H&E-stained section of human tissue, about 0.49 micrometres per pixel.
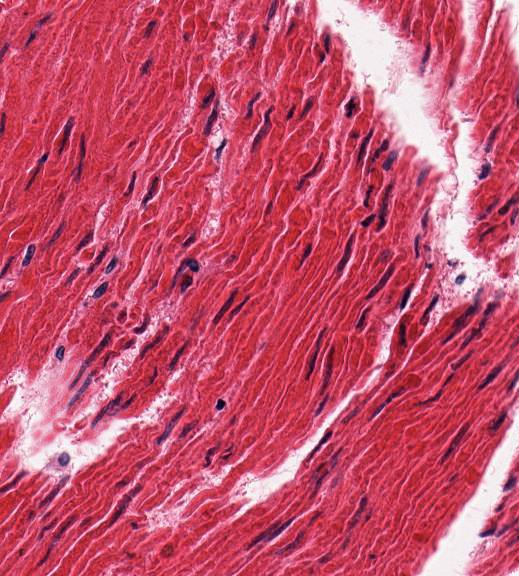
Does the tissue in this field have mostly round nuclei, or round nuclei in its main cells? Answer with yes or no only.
No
